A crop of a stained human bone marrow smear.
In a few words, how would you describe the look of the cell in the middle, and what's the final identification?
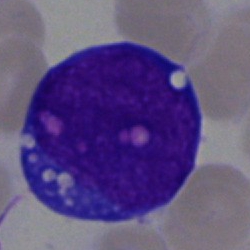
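Nucleoli: more than one, each pale. Cytoplasm: a scant, deep blue rim, widest at the lower left. Vacuoles: several small clear ones in the cytoplasm at the lower left. Name: blast.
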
